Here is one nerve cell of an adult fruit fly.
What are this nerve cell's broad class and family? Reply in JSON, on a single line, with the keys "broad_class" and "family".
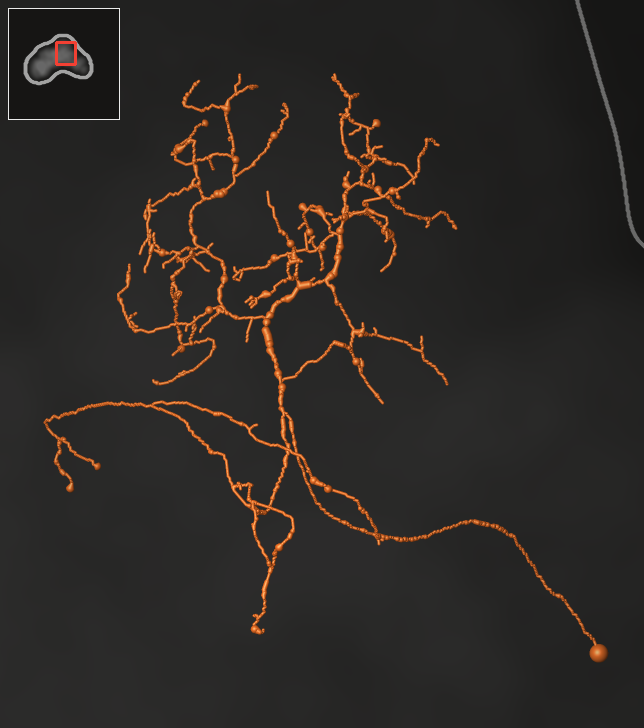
{"broad_class": "nerve-cord intrinsic neuron", "family": "hemilineage 23B"}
